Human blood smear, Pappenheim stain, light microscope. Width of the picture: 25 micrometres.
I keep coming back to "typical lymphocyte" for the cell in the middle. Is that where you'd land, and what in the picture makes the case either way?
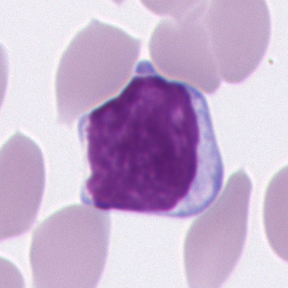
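Deciding points: the nucleus is one unlobed mass of roughly squarish shape, and it fills about 70% of the cell's area.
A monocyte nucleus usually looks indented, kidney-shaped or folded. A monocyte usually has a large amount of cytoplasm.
Both points count against monocyte. Verdict: typical lymphocyte fits. Top edge: a small rounded pale blue bulge projects from the cell.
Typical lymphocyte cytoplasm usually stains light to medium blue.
The pale blue of the bulge agrees with typical lymphocyte. Chromatin dark purple and coarse, with small paler patches scattered through it. No cytoplasmic granules visible. Outline angular and polygonal rather than round; red cells press against the upper border.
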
